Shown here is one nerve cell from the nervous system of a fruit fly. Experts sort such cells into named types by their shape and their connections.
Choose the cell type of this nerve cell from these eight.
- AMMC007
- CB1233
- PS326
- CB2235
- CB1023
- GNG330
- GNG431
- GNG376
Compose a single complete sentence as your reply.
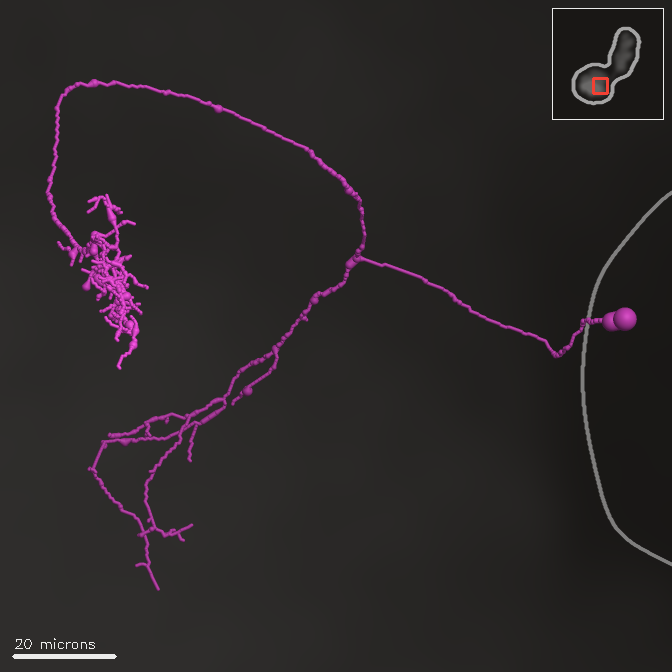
This nerve cell is included in the cell type AMMC007.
